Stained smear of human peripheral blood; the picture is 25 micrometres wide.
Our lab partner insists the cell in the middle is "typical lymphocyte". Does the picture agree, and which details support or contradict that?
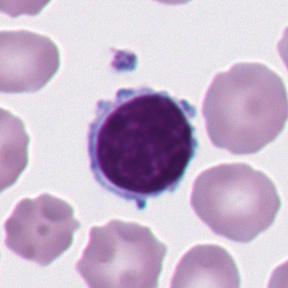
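Short irregular projections stand out from the edge of this cell, which is about 10 micrometres across. Its round nucleus, about 8 micrometres across, stains deep purple, has dense, condensed chromatin, shows no nucleoli and fills about 80% of the cell's area. The cytoplasm is pale blue and forms only a thin rim around the nucleus.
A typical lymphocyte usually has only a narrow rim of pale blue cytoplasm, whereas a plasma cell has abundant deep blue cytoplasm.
The cytoplasm therefore speaks for typical lymphocyte and against plasma cell.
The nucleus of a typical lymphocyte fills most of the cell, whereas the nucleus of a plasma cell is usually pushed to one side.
A nucleus filling about 80% of the cell agrees with typical lymphocyte.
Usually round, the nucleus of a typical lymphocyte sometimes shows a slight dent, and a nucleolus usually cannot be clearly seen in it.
The round outline of this nucleus and the absence of visible nucleoli agree with that as well. The name typical lymphocyte fits this cell.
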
